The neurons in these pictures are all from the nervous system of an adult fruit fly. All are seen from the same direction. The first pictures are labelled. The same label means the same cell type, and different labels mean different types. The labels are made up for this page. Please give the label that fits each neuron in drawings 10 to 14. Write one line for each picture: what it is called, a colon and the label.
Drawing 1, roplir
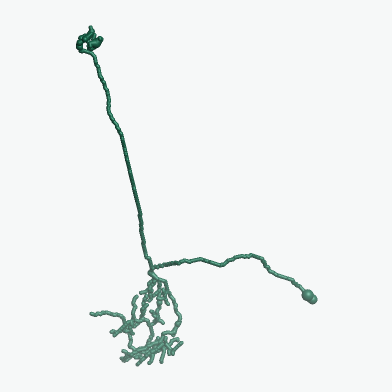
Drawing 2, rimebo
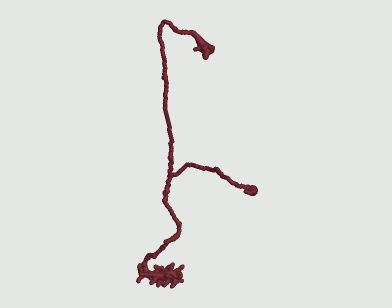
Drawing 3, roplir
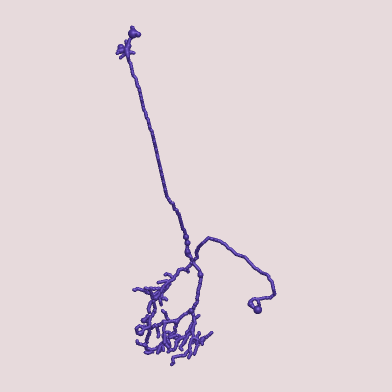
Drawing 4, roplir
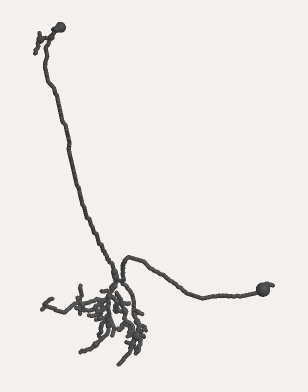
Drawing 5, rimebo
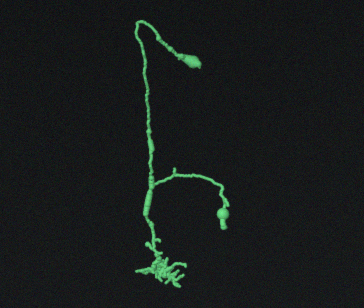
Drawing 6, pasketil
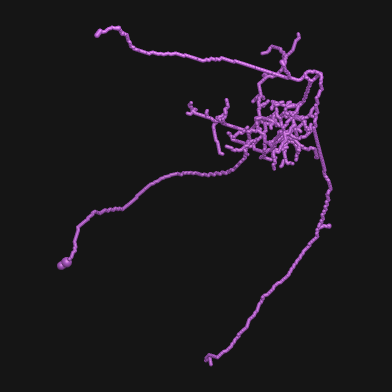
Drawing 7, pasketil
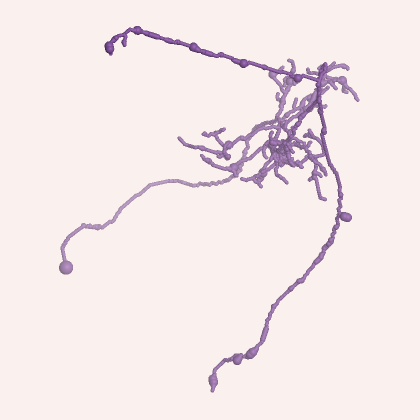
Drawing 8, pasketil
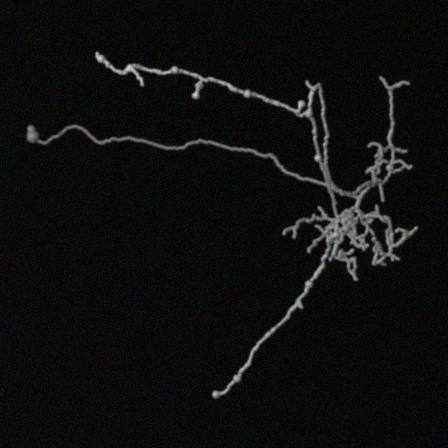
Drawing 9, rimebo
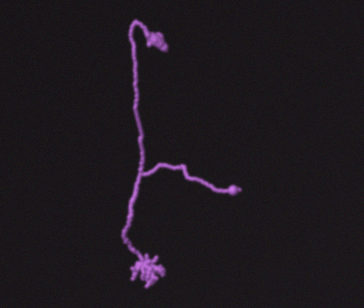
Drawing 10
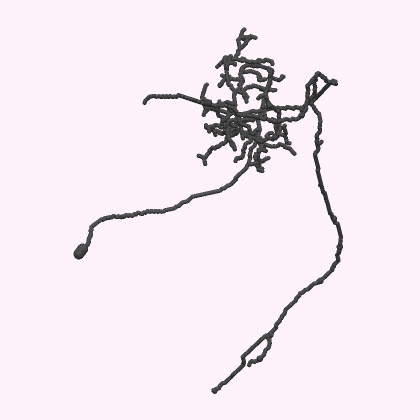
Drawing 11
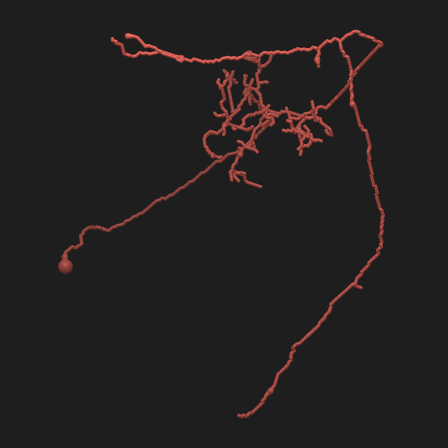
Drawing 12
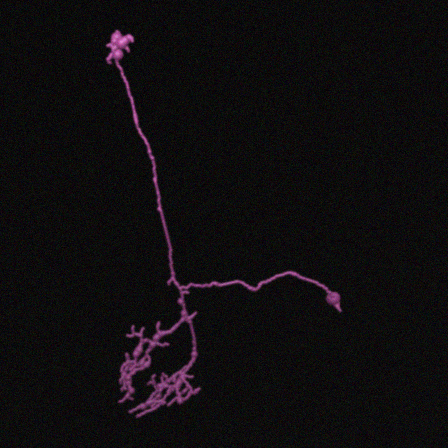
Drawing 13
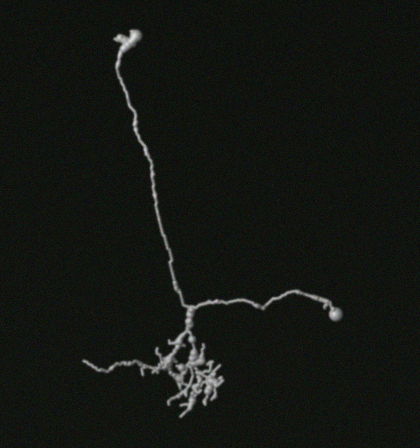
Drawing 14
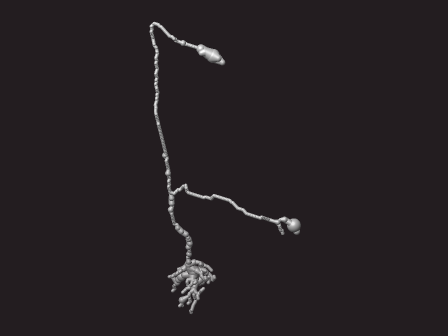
10: pasketil
11: pasketil
12: roplir
13: roplir
14: rimebo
